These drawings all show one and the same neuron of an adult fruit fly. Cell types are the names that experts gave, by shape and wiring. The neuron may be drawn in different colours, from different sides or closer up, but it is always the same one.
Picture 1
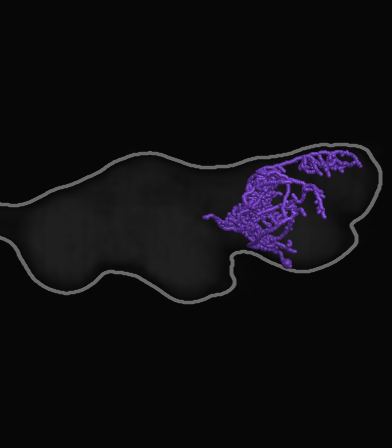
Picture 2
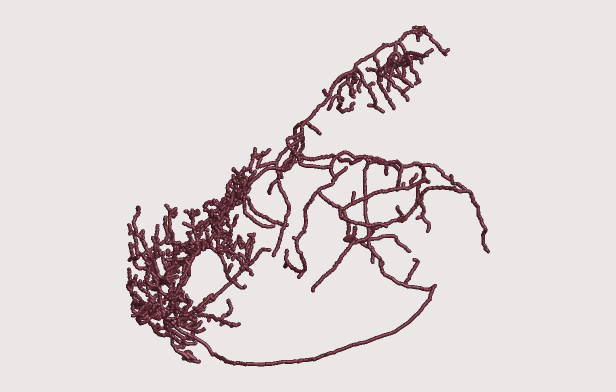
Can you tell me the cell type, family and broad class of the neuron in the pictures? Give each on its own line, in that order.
IN08B004
hemilineage 08B
nerve-cord intrinsic neuron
